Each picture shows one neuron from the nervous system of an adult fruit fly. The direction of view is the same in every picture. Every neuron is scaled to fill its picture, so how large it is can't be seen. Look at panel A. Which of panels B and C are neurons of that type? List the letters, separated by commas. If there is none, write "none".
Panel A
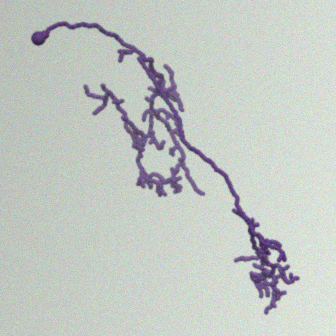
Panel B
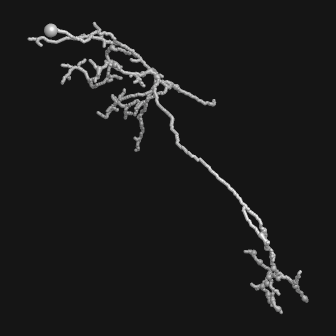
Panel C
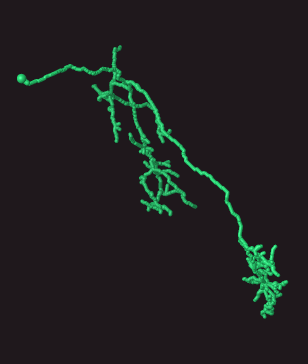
C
